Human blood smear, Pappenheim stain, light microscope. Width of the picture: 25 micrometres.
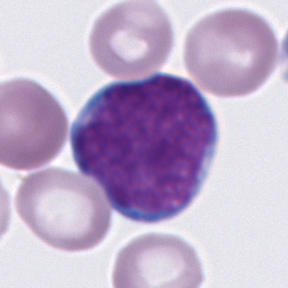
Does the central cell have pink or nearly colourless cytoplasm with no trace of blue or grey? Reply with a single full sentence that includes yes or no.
No, there is a deep or dark blue colour in the cytoplasm of this cell.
